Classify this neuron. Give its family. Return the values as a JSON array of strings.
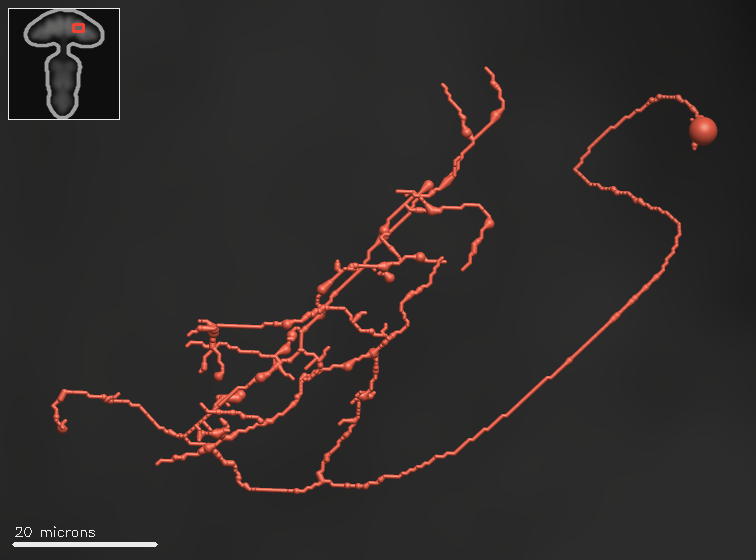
["hemilineage SLPav2"]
